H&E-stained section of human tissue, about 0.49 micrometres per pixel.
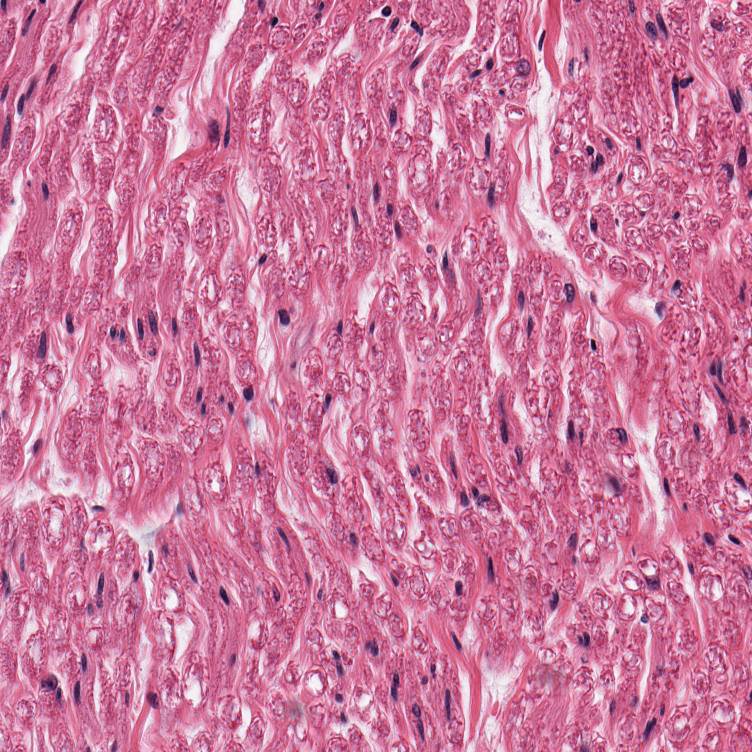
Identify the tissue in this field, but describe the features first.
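Look first at the whole field: it is filled with densely packed elongated structures running roughly top to bottom, slightly tilted. Now notice that throughout, they hold many small round to oval profiles, pale at the rim and pink and granular in the centre, giving a bubbly look. Between them, thin eosinophilic strands follow a wavy course. No epithelium or glands appear. This is tibial nerve.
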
